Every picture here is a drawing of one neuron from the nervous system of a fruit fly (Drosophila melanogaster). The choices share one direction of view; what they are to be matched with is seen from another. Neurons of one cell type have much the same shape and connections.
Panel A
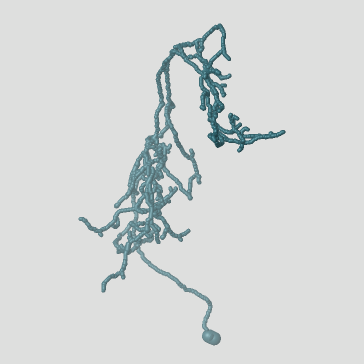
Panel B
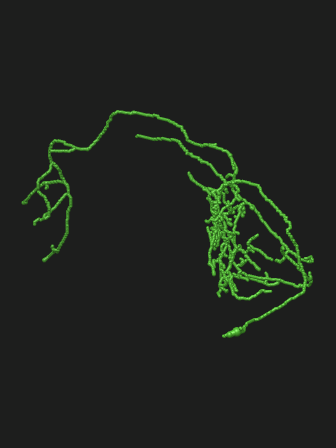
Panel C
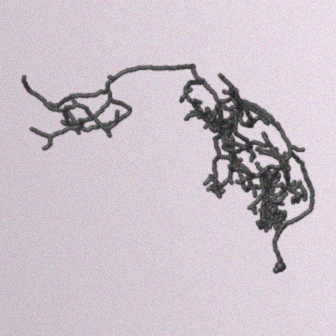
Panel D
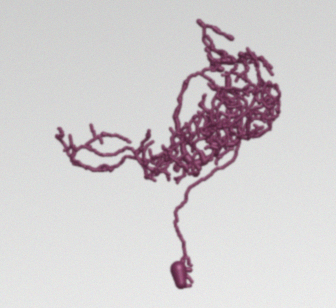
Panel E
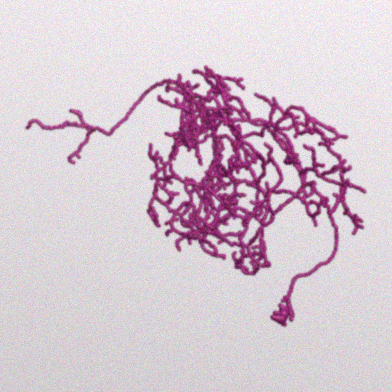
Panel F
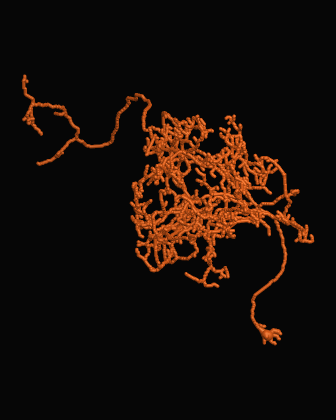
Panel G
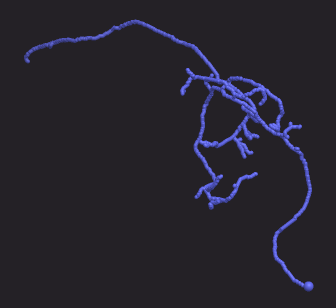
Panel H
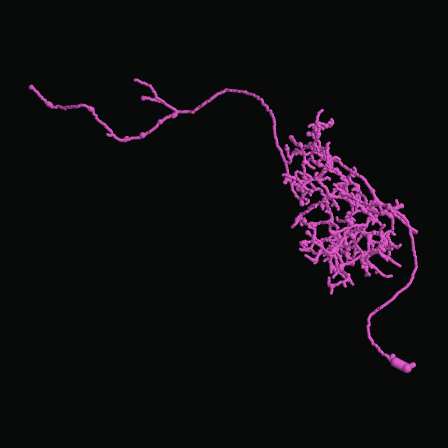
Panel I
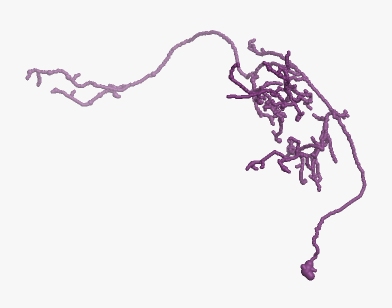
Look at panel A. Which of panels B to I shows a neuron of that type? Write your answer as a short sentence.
Panel B is of the same cell type.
